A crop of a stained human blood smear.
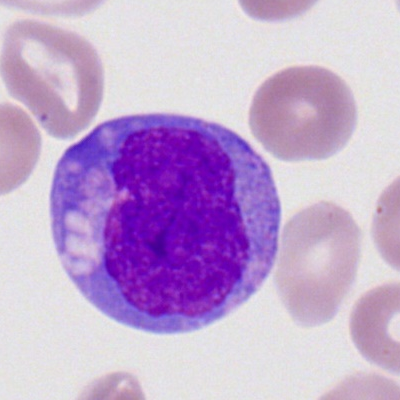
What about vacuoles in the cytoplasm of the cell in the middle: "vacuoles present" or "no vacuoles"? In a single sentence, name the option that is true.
Its cytoplasm contains at least one clear vacuole.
